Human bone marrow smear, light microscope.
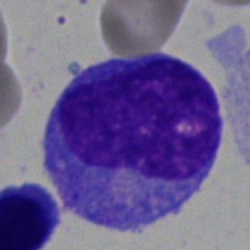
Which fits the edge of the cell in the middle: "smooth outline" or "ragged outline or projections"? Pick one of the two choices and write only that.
Smooth outline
